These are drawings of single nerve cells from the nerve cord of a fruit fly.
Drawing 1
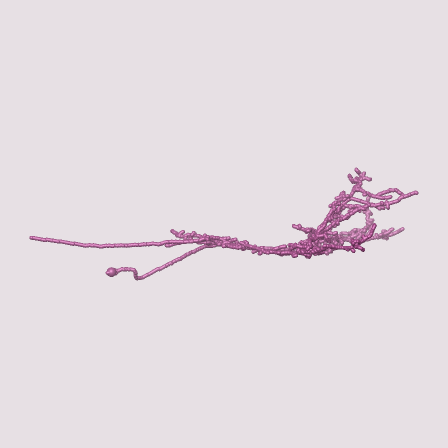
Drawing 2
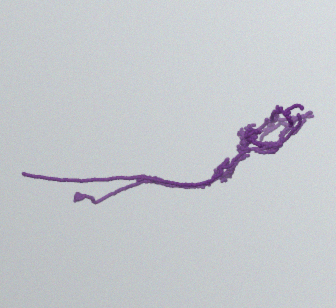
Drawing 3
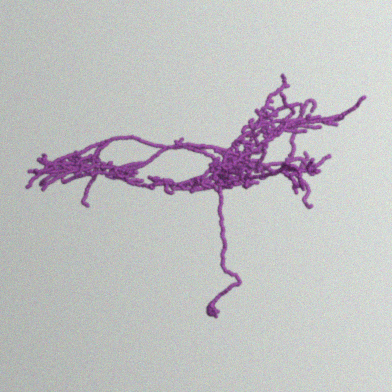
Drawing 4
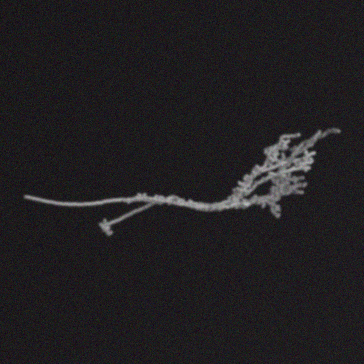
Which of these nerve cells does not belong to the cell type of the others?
Drawing 2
